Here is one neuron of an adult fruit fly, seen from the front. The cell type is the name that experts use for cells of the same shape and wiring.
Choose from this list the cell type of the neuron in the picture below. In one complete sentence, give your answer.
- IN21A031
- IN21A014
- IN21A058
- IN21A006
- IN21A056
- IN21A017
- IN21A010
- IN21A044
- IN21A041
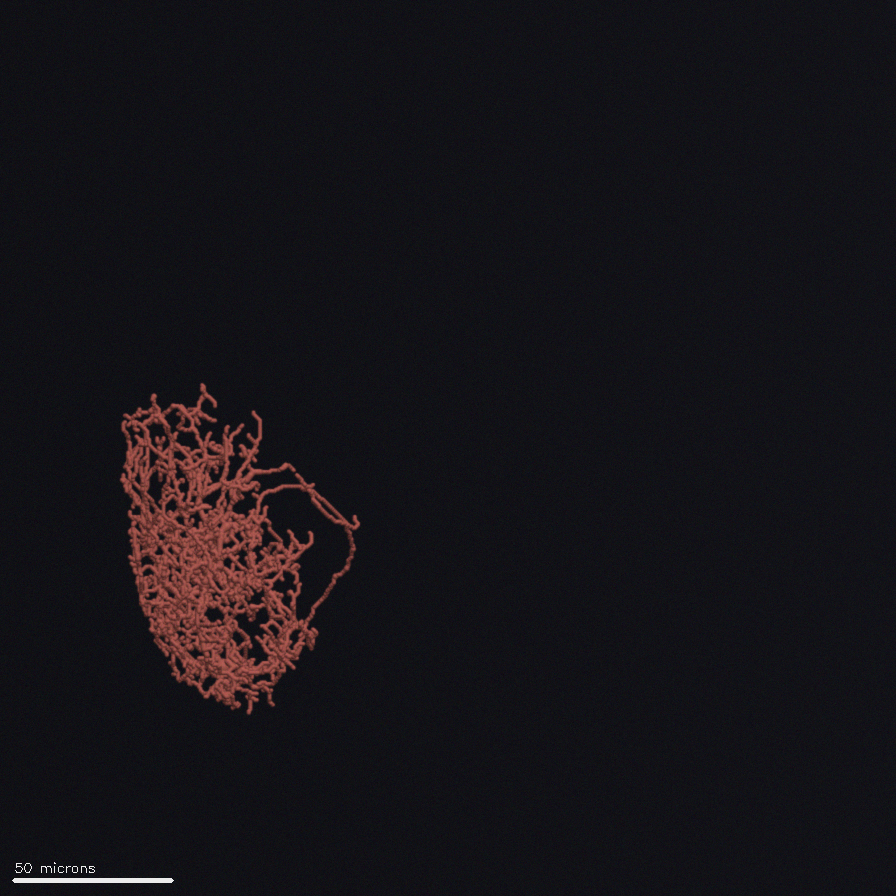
The cell type of this neuron is IN21A006.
